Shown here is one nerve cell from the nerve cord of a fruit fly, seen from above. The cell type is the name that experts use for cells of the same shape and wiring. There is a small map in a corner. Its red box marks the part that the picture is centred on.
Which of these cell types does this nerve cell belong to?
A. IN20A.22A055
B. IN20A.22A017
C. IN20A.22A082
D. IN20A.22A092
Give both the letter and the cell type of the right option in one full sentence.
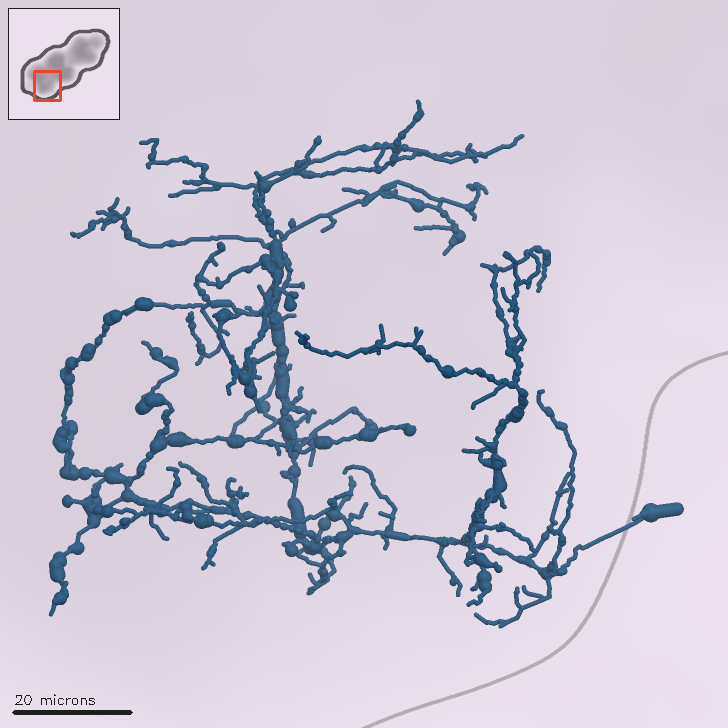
Cell type IN20A.22A017, found in option B, is the type of the nerve cell.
